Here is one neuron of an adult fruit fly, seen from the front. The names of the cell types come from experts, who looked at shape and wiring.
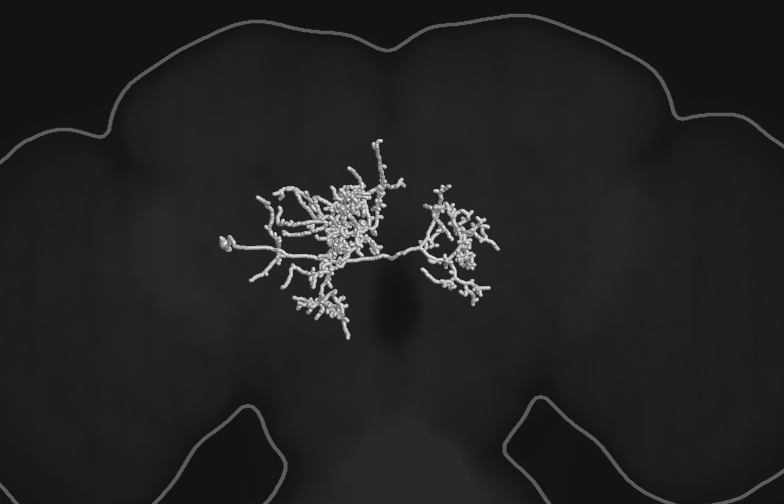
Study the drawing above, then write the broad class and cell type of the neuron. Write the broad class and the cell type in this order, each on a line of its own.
central-brain intrinsic neuron
PS172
